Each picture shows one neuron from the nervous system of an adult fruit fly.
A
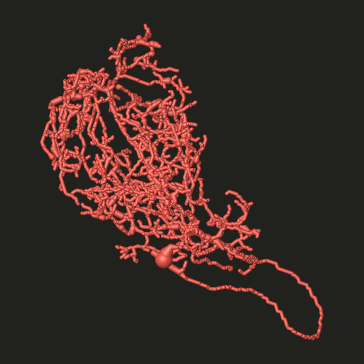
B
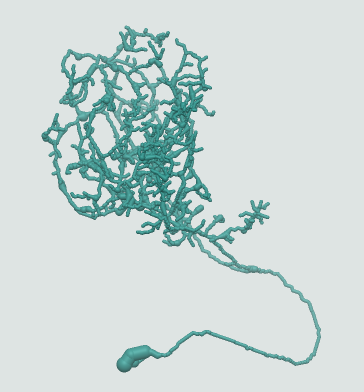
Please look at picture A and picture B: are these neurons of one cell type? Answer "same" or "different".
same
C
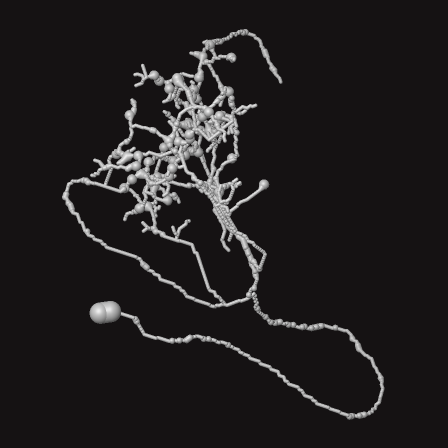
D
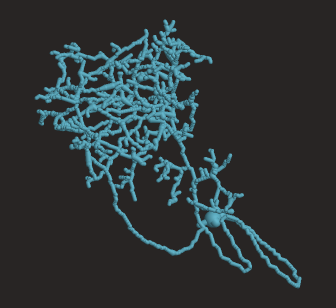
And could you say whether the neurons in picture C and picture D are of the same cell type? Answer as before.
different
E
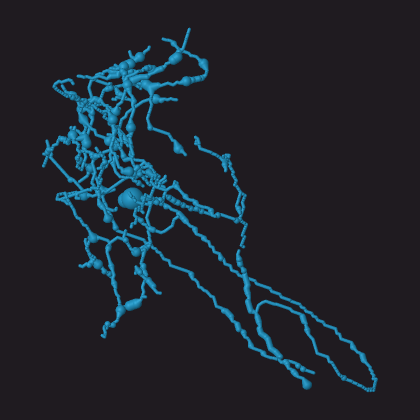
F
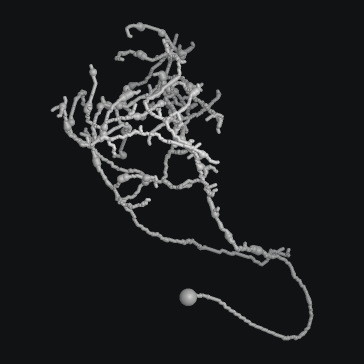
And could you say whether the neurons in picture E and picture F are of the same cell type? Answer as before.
same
